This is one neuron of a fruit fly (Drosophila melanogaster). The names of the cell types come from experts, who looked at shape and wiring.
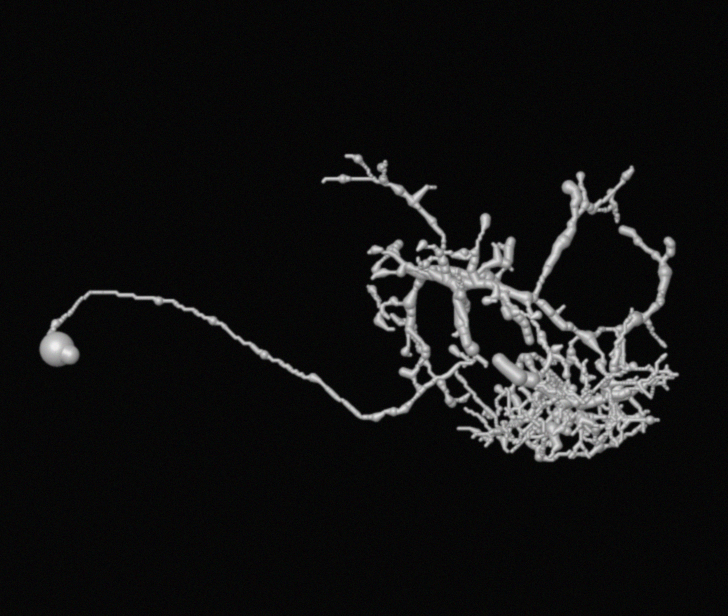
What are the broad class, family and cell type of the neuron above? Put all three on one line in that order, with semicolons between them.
nerve-cord intrinsic neuron; hemilineage 13B; IN13B014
